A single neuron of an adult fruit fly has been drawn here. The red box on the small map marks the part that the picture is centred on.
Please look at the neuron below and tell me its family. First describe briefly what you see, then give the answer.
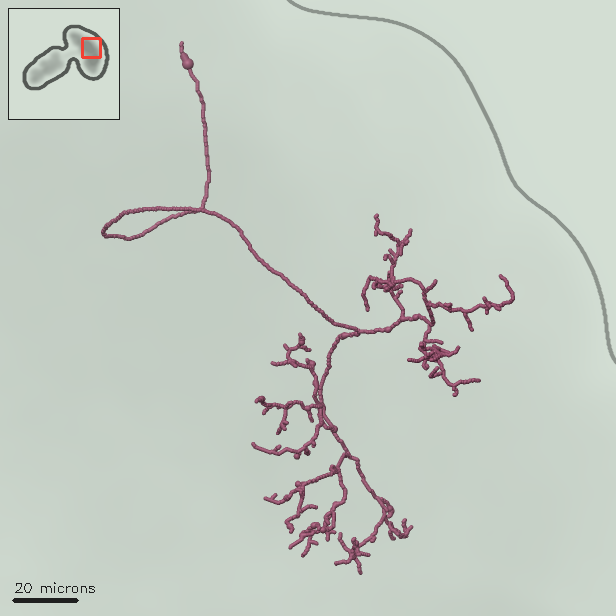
It lies in the brain. By the scale bar it is about 170 microns tall in this view. Dozens of branch ends can be seen. This is a central-brain intrinsic neuron. The family is hemilineage LALv1_dorsal.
